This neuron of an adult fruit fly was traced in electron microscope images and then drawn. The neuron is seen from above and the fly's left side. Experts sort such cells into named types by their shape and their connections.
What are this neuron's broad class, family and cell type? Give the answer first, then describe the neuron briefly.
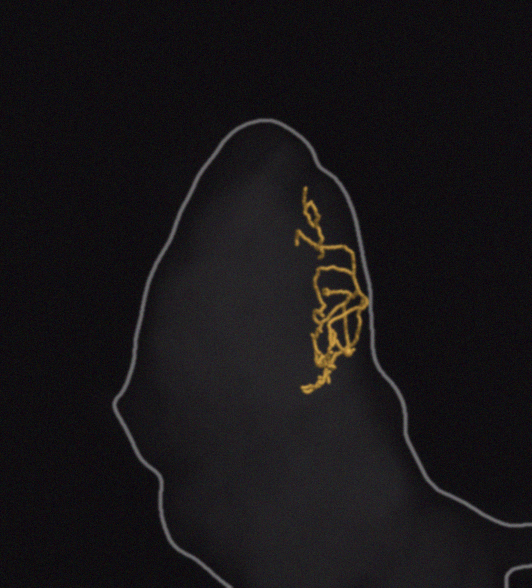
It is a visual centrifugal neuron. Its family is LPT. It is of cell type LPT113. It lies in the brain. In this view it is more than twice as tall as it is wide.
